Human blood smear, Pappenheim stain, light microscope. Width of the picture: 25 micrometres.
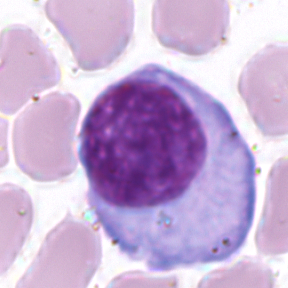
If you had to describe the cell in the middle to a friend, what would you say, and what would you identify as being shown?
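Let me see: the nucleus sits off-centre, toward the upper left. Its chromatin is dark purple and coarsely clumped. The cytoplasm makes a broad rim, mostly below and to the right of the nucleus, and the outline is smooth, with no hair-like projections. So this is a plasma cell.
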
